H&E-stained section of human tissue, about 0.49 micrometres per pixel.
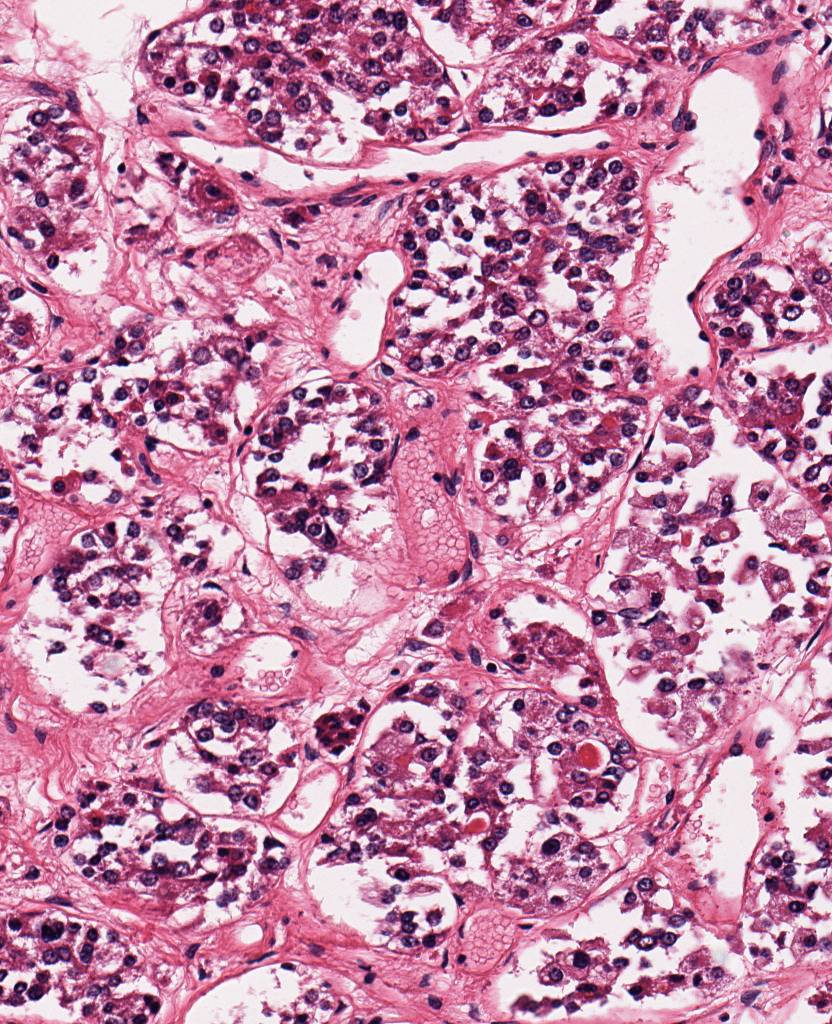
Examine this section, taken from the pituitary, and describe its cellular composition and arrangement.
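Cells grouped in rounded nests throughout the field. Nests separated by thin, wavy pink fibrous septa with scattered slender spindle-shaped nuclei. Nuclei of nested cells mostly small, round, dark, fairly uniform. Cytoplasm pale to finely granular pink-purple.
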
